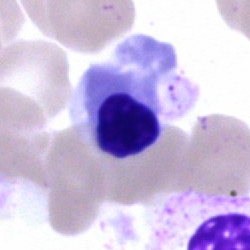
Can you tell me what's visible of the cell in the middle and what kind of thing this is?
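Chromatin first: dense and dark purple throughout the nucleus. Nucleoli: none visible. Next, the cytoplasm, which is blue and lies mostly above and to the left of the nucleus. It carries no granules. Last item, the name: erythroblast.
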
